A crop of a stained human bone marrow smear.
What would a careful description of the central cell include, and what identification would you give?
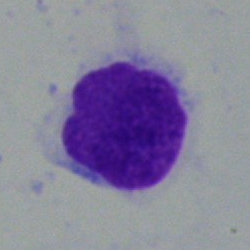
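Starting with the nucleus: its outline is irregular, with several shallow bumps and notches, and it stains a deep, dense purple. The chromatin looks faintly mottled and clumpy in texture. Around it, the cytoplasm is a pale blue. Putting that together, I'd call this a hairy cell.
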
